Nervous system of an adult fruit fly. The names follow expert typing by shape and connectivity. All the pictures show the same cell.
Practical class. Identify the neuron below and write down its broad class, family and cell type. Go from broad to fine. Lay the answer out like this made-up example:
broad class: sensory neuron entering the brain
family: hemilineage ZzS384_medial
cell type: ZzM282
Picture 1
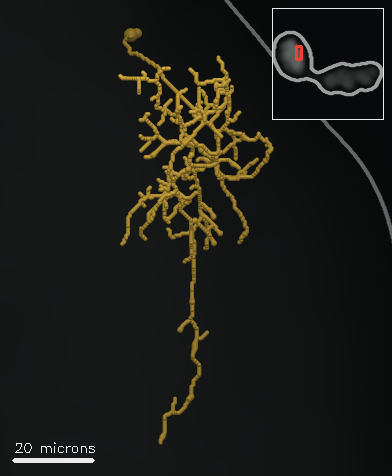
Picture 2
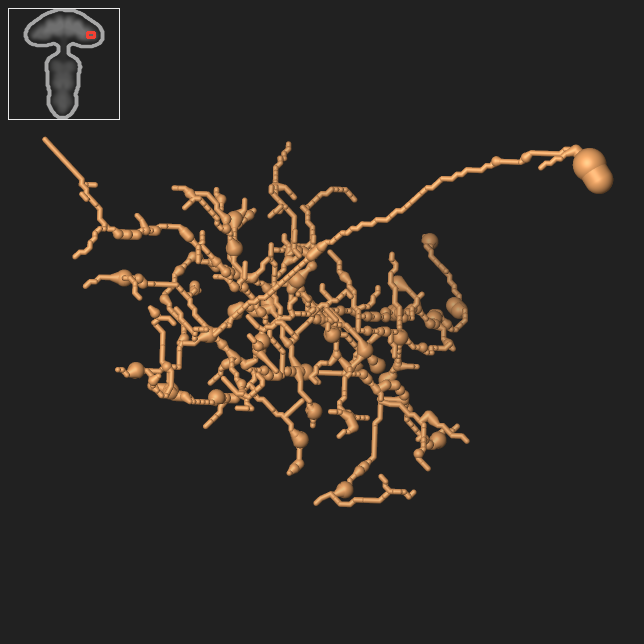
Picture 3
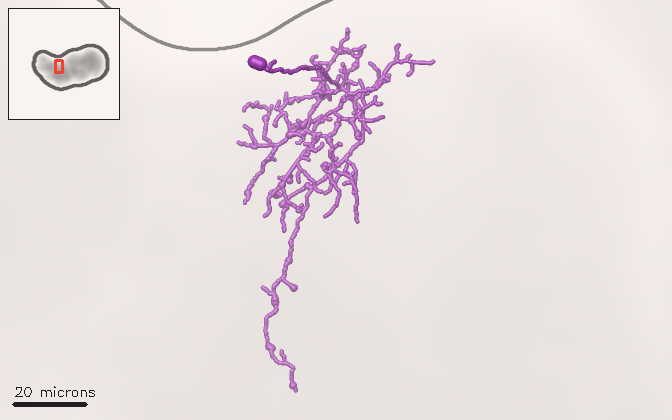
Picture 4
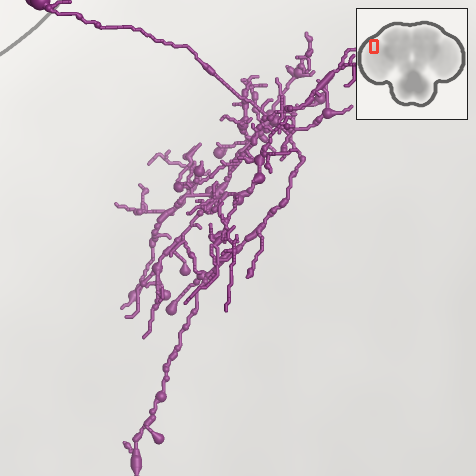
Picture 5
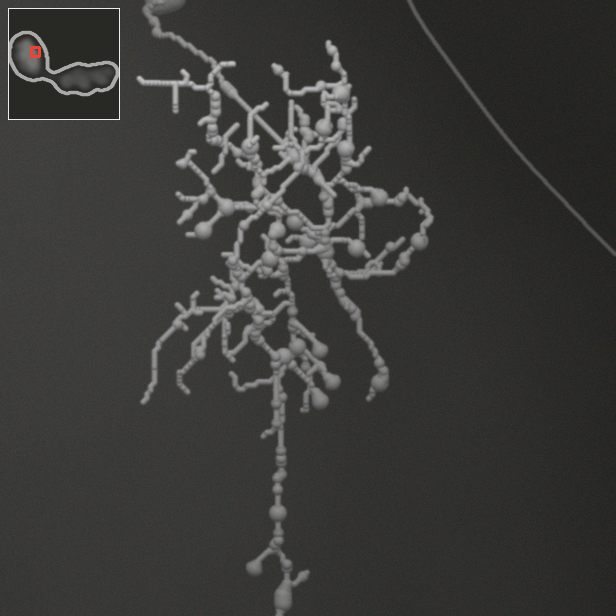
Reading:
broad class: optic-lobe intrinsic neuron
family: Cm
cell type: Cm6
